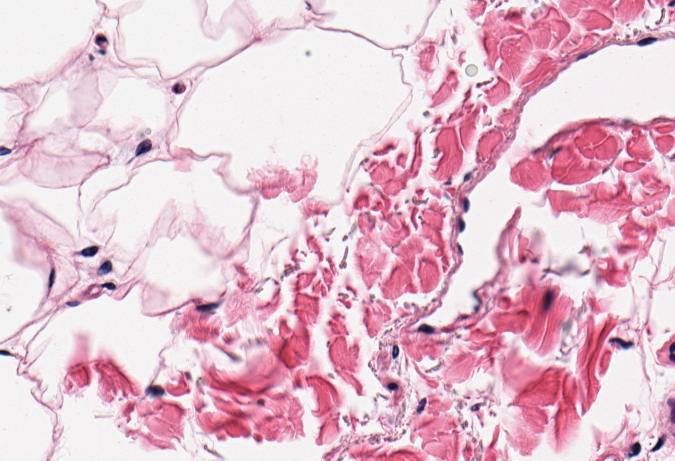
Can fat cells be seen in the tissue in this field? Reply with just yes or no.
Yes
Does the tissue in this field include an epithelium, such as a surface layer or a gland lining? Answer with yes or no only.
No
